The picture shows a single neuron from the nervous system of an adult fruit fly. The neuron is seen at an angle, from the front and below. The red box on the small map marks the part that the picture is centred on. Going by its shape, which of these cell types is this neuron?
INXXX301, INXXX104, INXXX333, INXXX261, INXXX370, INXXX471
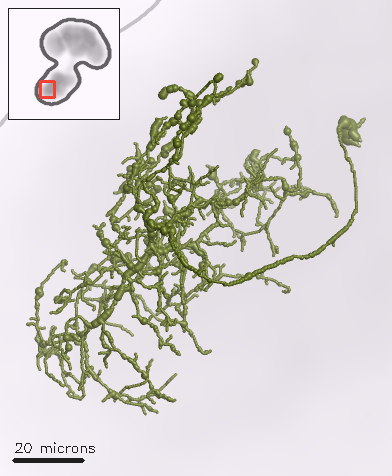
INXXX301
